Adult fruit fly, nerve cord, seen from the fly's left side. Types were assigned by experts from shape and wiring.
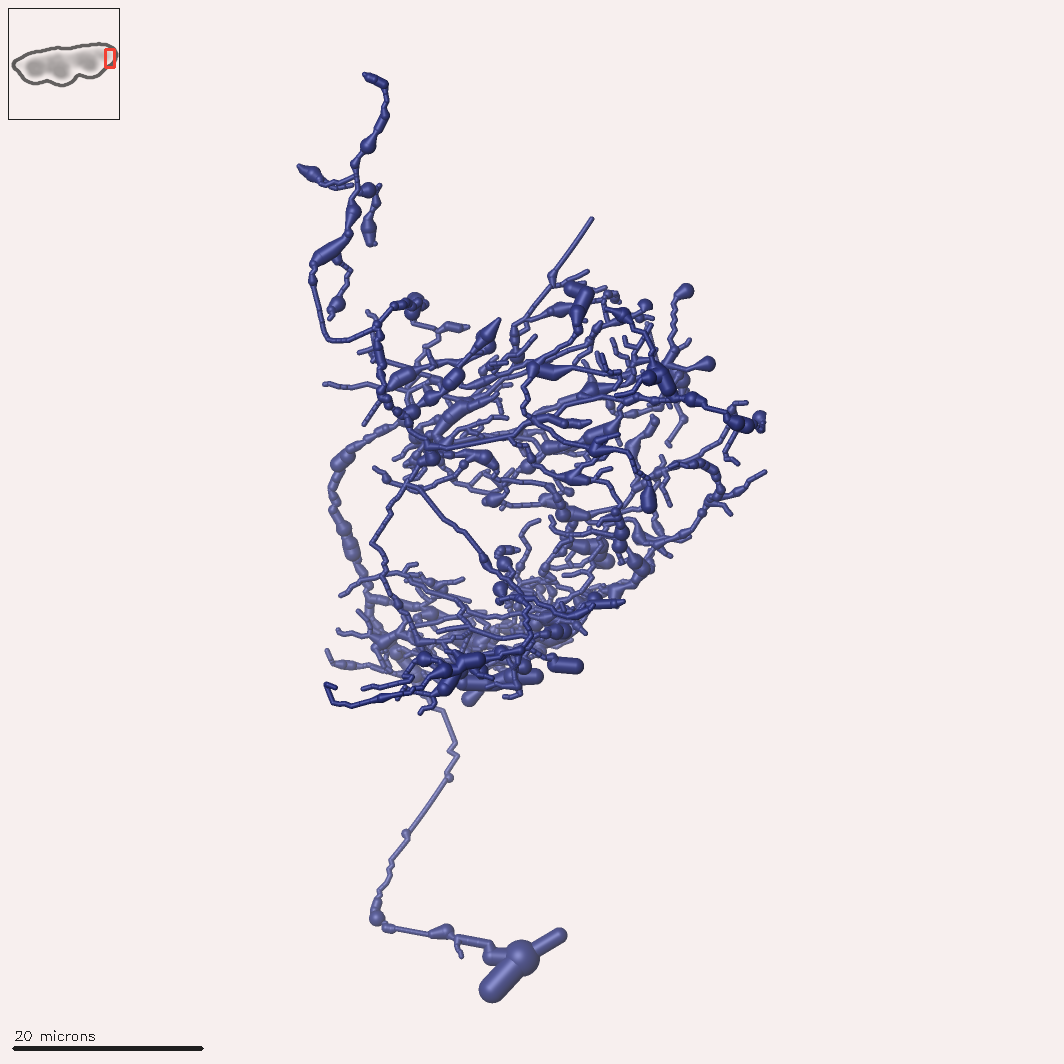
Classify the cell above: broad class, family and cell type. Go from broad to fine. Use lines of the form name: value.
broad class: efferent neuron of the nerve cord
family: hemilineage 00B
cell type: EN00B027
